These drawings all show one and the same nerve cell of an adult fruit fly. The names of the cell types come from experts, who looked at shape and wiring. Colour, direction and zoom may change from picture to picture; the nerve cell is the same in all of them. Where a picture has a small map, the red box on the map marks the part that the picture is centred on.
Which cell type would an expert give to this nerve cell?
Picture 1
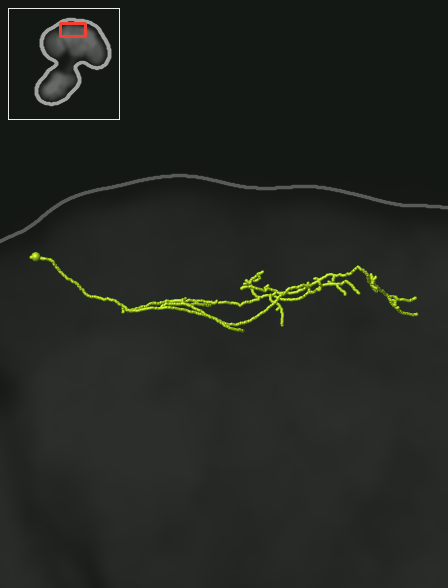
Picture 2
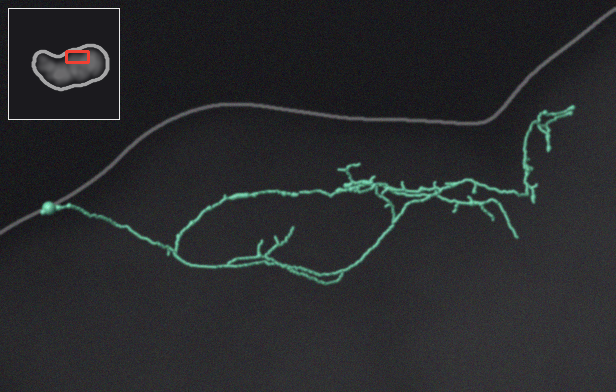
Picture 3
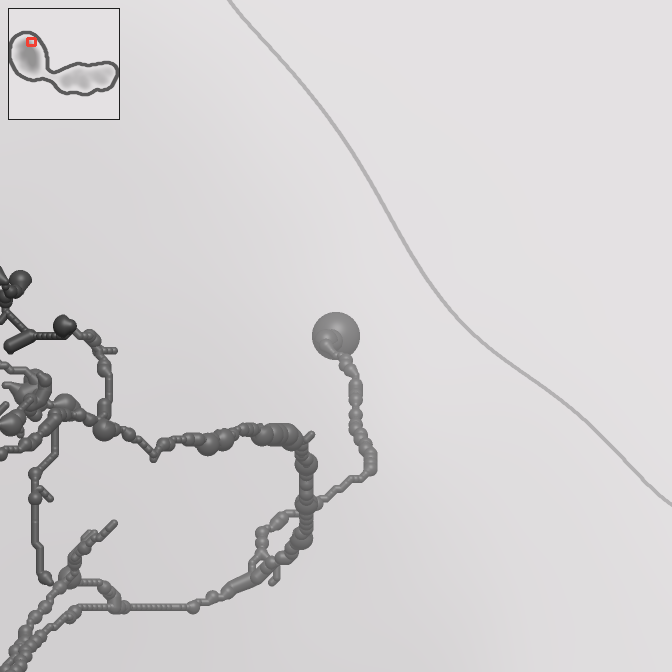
SMP220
